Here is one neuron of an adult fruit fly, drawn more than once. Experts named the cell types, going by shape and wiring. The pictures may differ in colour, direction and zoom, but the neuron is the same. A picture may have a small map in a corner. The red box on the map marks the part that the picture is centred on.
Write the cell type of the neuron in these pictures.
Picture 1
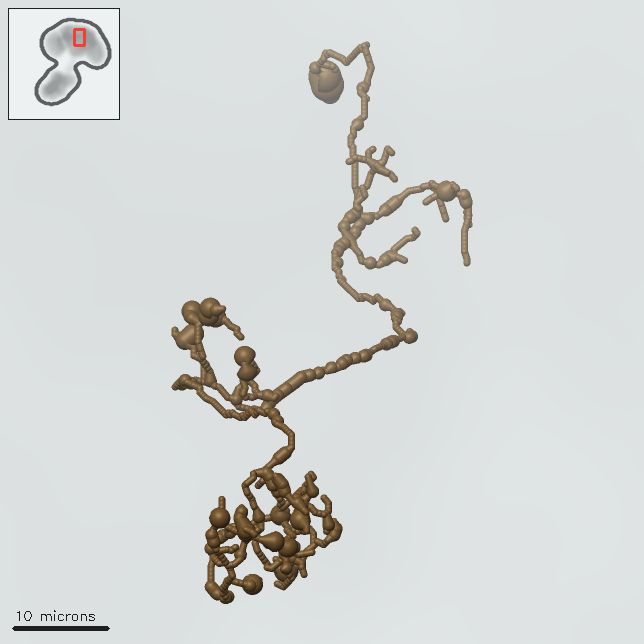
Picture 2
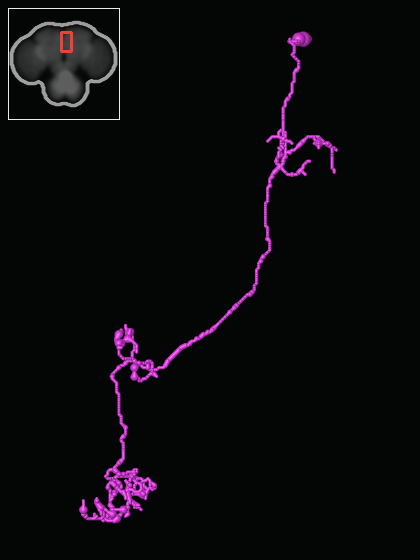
PFNm_a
